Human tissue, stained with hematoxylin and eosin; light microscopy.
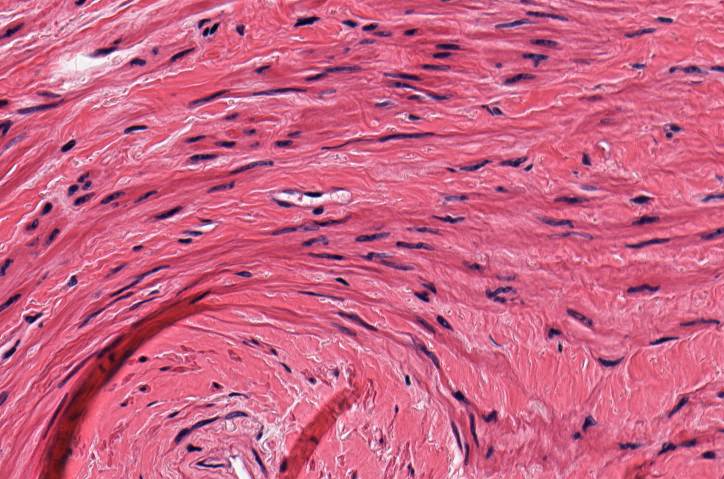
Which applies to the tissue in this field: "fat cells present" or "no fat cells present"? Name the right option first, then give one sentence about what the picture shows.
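No fat cells present. No fat cells are present in the field.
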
